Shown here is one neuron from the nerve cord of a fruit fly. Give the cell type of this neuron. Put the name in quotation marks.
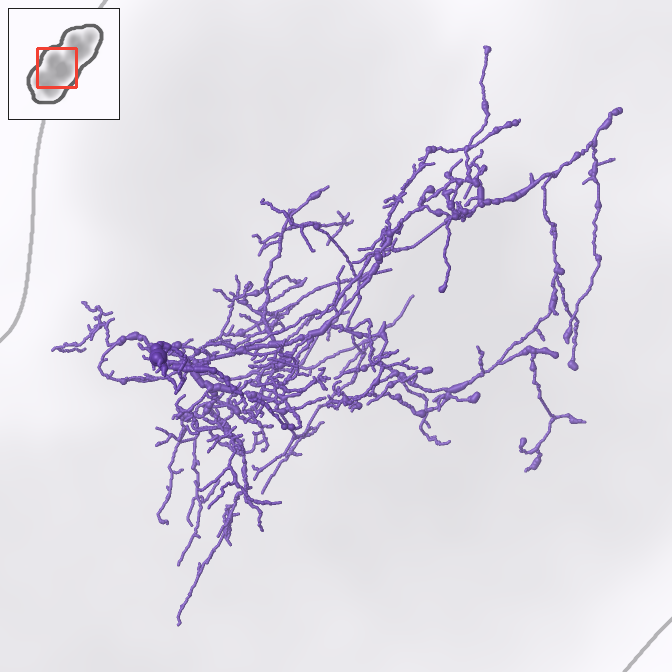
"IN17A060"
